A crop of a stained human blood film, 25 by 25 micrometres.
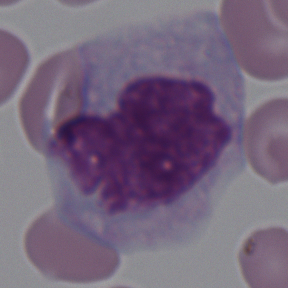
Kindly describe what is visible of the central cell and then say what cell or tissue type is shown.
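The outline of the cell is irregular and somewhat angular. The nucleus measures about 15 by 11 micrometres and contains two small pale spots. Pale grey-blue cytoplasm surrounds it, forming its widest rim above the nucleus. The cell is a monocyte.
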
